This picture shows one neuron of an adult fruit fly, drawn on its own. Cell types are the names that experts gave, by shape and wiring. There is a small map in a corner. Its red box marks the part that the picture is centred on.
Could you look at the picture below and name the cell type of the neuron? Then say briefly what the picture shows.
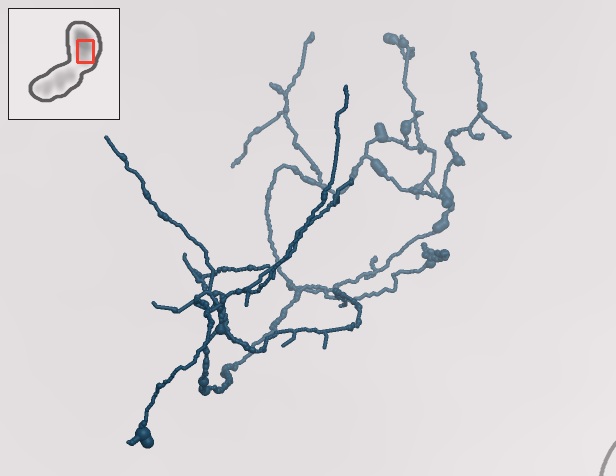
It is of cell type GNG335. This is a central-brain intrinsic neuron. The cell body can be seen at the lower left of the picture. As drawn here it is about as wide as it is tall.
